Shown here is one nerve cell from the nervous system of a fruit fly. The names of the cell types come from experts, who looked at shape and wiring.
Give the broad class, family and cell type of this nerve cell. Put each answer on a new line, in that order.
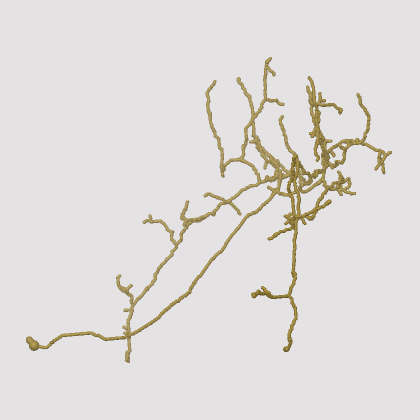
nerve-cord intrinsic neuron
hemilineage 12B
IN12B061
